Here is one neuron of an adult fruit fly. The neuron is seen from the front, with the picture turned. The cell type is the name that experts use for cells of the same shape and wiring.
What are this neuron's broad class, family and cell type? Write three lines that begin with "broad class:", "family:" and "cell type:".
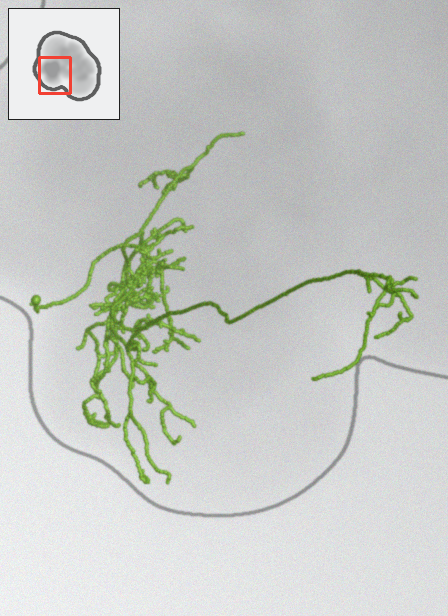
broad class: ascending neuron
family: hemilineage 05B
cell type: AN05B054_b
